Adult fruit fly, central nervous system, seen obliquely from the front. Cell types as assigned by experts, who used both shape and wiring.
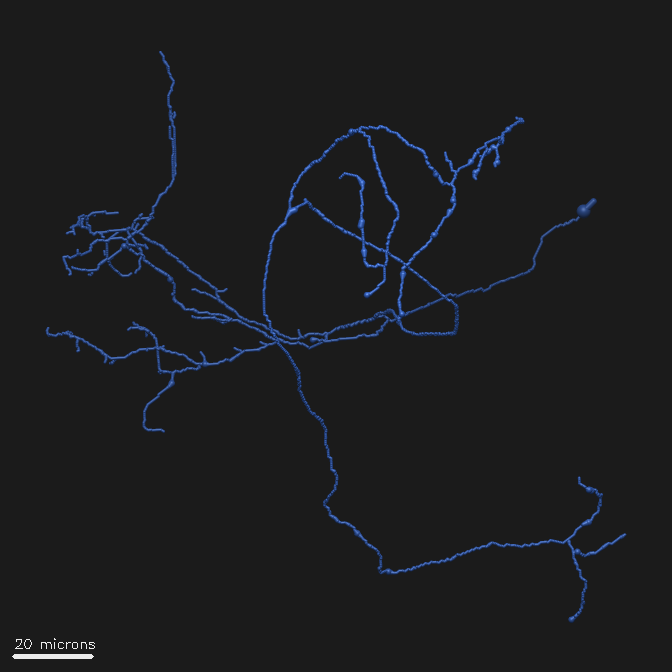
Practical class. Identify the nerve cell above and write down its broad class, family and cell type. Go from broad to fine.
central-brain intrinsic neuron; hemilineage VLPl&p1_posterior; CRE104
